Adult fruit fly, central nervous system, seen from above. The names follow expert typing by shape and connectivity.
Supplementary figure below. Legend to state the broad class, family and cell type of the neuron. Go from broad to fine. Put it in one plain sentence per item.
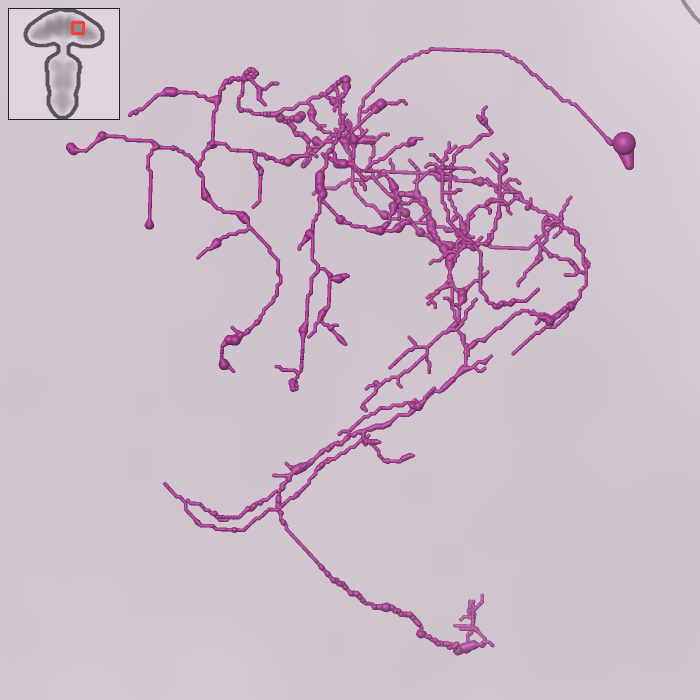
A central-brain intrinsic neuron of hemilineage SLPad1_anterior, type SLP158.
